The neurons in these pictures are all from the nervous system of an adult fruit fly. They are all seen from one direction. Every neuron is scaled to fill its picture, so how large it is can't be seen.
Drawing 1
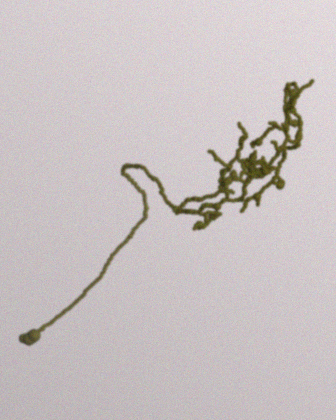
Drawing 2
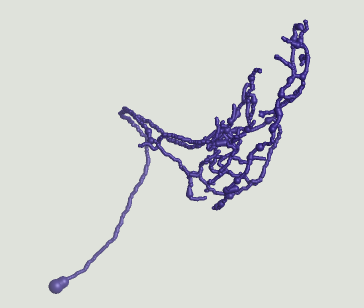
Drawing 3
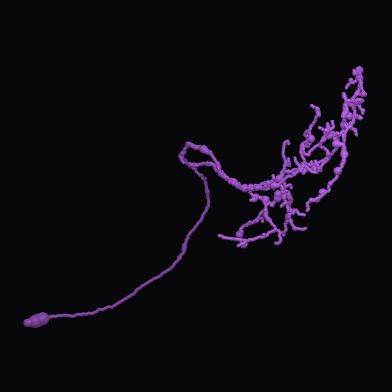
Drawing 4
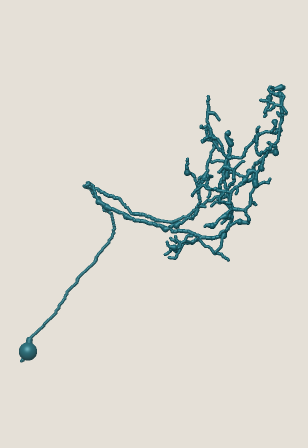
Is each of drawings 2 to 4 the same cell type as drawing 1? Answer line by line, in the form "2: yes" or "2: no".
2: yes
3: yes
4: yes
